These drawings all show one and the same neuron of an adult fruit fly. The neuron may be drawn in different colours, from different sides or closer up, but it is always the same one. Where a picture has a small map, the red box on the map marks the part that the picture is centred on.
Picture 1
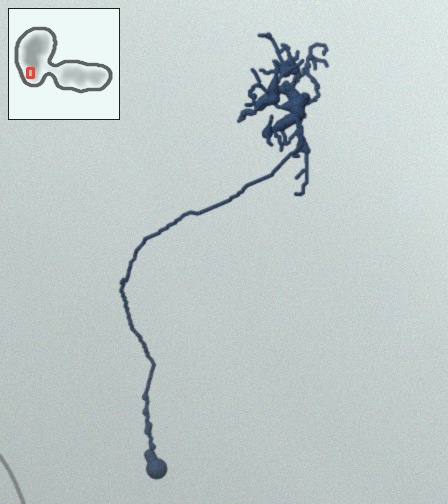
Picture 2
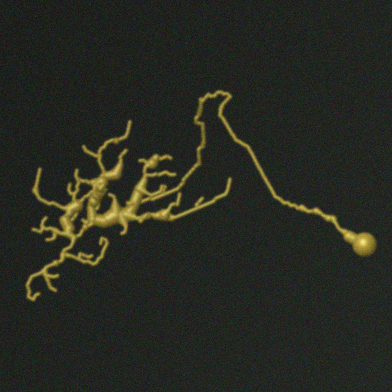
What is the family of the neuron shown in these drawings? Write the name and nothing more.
Dm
